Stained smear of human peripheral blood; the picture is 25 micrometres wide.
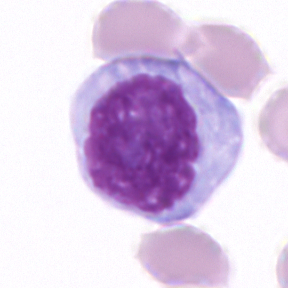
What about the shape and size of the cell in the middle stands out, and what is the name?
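Let me take the nucleus first: round, with no indentation or lobes, and about 12 by 10 micrometres. It isn't centred; it lies closer to the left edge of the cell. The chromatin looks coarse and clumped, dark masses with small paler gaps between them. And the cytoplasm makes a rim that is widest on the right side. So, a plasma cell.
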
